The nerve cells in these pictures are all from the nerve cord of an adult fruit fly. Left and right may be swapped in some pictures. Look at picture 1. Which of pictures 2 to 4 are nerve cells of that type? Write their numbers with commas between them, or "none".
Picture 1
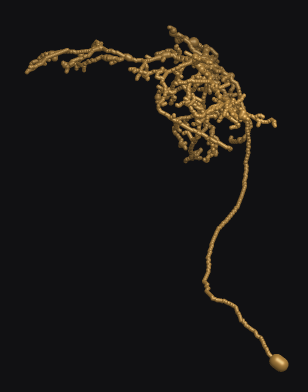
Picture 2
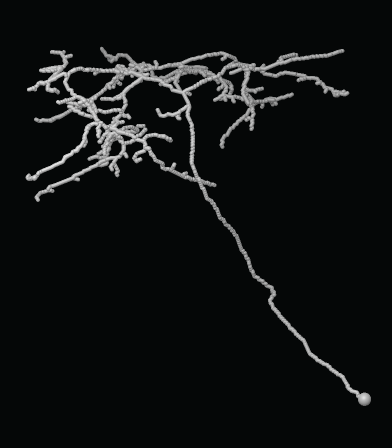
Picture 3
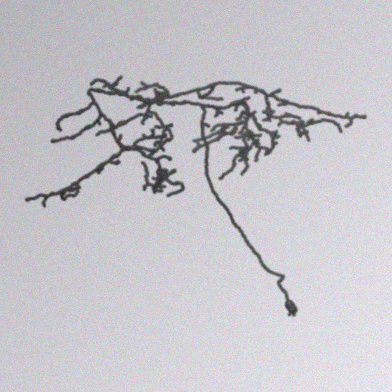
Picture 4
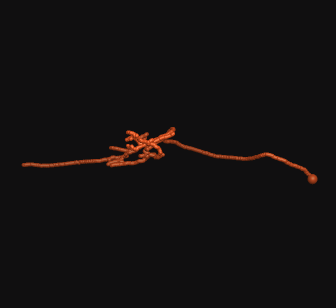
2, 3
